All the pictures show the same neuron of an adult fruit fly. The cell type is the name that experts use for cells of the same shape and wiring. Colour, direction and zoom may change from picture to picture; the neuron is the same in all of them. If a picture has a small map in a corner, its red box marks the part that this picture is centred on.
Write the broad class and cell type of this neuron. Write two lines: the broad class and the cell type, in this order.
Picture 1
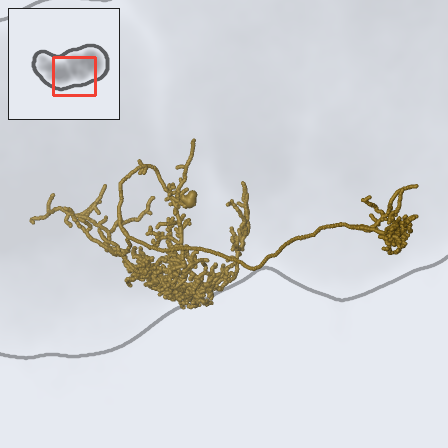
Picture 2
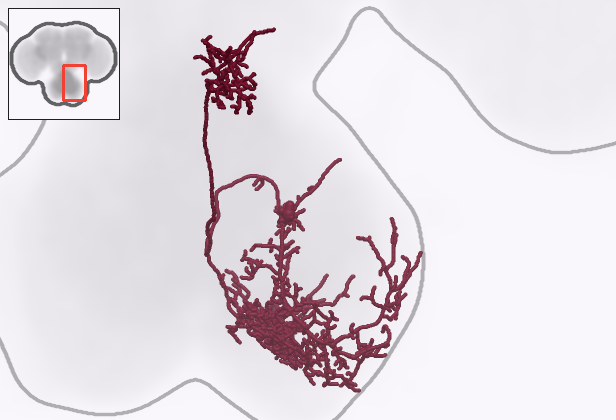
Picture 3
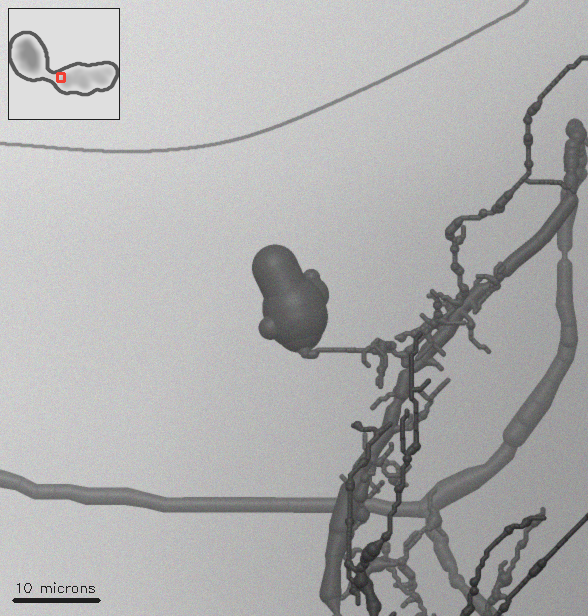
ascending neuron
ANXXX041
